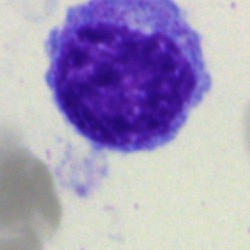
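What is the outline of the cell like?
Roughly round, with an irregular, bumpy edge and small blunt blebs bulging from it.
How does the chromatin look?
Dense and dark purple, with small paler gaps.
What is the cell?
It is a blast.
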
